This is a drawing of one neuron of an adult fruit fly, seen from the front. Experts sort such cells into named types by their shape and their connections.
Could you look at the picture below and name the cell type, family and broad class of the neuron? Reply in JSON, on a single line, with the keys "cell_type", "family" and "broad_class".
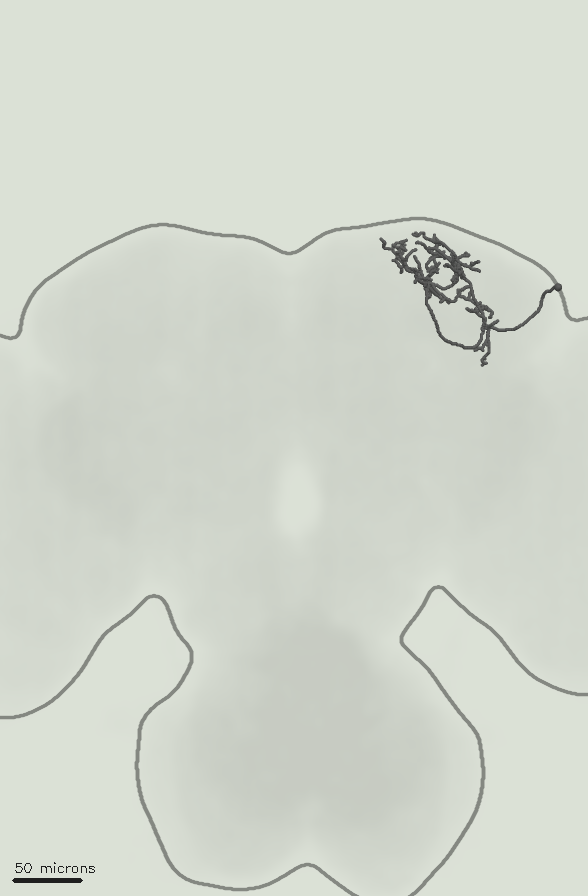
{"cell_type": "CB1593", "family": "hemilineage SLPal1", "broad_class": "central-brain intrinsic neuron"}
